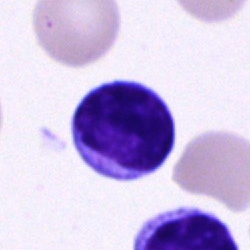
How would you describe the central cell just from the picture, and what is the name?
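What strikes me first is how the nucleus fills almost the whole cell, leaving very little cytoplasm. Its chromatin is dark purple and coarsely clumped, and I can't make out any nucleoli. In that small amount of cytoplasm, no granules are visible either. The cell is a lymphocyte.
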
